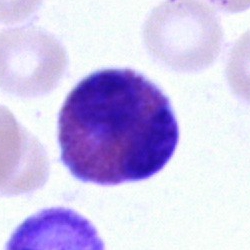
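Eosinophil, the central cell in this stained bone marrow smear, with a round, smooth outline. You'll notice fine reddish granules scattered over the paler lower-left part of the cell. The border between nucleus and cytoplasm is hard to make out, and there are no clear vacuoles.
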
